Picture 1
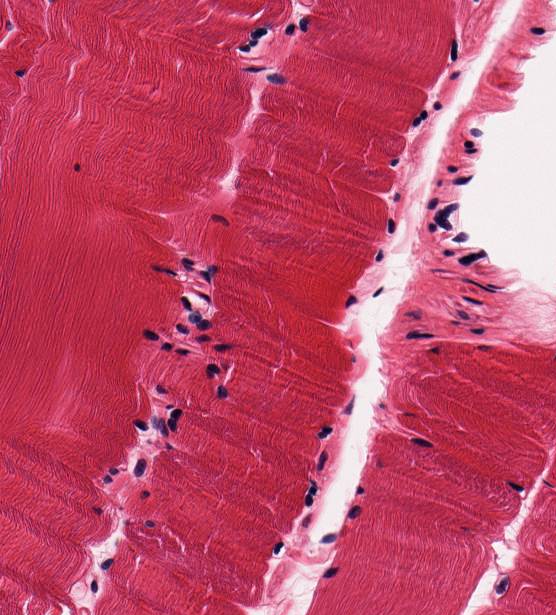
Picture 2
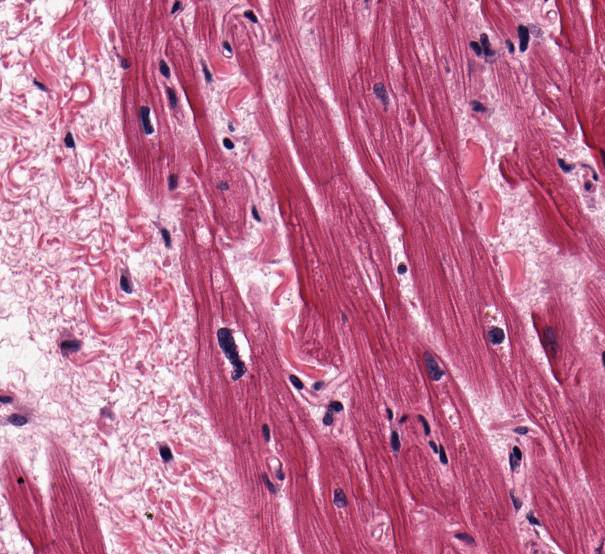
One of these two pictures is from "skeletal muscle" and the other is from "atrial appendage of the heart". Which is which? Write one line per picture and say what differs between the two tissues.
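The field in picture 1 comes from the skeletal muscle. The nuclei are dark, elongated and lie at the edges of the fibres rather than in their centres.
The field in picture 2 comes from the atrial appendage of the heart. The muscle fibre nuclei lie centrally within the fibres.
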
